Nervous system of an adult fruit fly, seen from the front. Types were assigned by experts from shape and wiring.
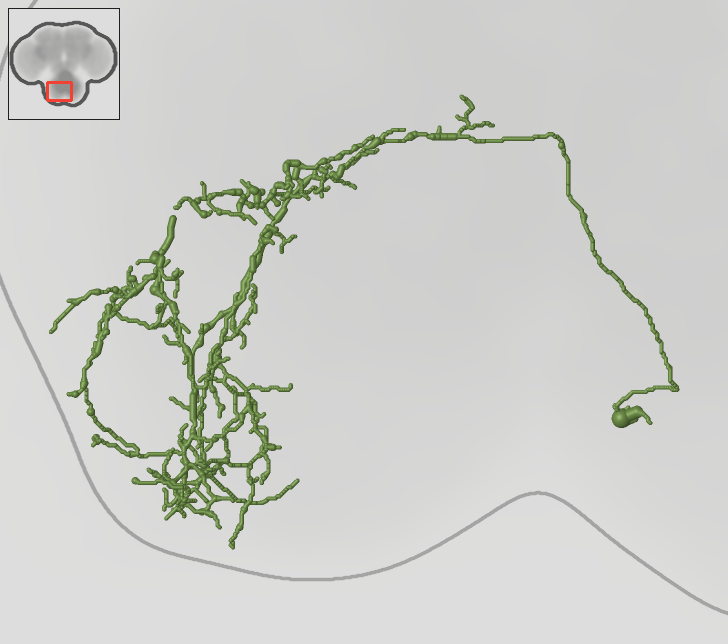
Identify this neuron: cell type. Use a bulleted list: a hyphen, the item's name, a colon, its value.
- cell type: IN12B022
